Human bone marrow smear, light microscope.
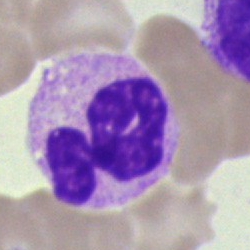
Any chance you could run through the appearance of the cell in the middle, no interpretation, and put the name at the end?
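Two nuclear lobes here, joined by a narrow connection, with the smaller one down at the lower left. Chromatin's dark purple and coarsely clumped, and the cytoplasm's packed with fine lilac granules. That's a segmented neutrophil.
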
